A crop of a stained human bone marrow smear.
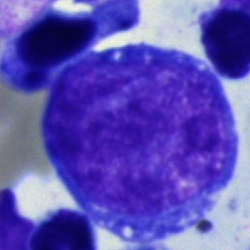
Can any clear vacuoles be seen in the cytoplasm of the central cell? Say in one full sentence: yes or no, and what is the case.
Yes, in the cytoplasm of the cell there is at least one clear vacuole.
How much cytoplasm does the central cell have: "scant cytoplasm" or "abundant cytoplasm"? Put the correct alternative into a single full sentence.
Most of this cell is taken up by its nucleus.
